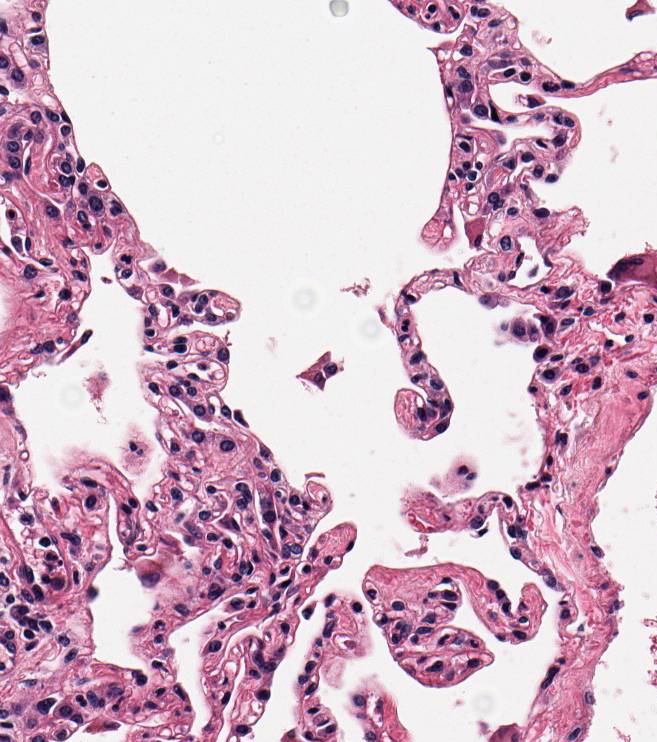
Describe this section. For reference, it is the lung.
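Thin, branching, curving pink strands separate large empty spaces, the largest in the upper centre. The spaces hold only a few small fragments of pink debris and detached cells. Along the right edge, a broader band of pale pink wavy fibres runs roughly vertically. No glands are present.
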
